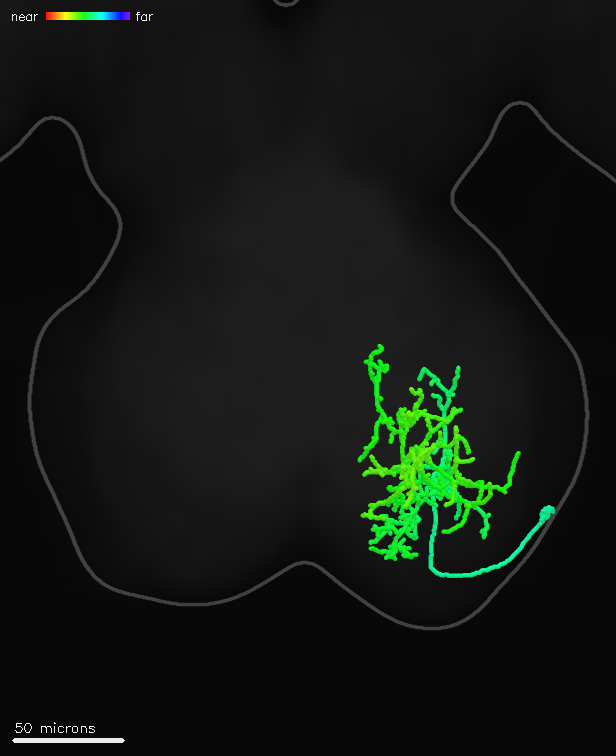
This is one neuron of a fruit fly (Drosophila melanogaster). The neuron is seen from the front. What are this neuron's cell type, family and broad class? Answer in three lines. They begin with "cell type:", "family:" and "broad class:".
cell type: IN20A.22A017
family: hemilineage 20A.22A
broad class: nerve-cord intrinsic neuron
